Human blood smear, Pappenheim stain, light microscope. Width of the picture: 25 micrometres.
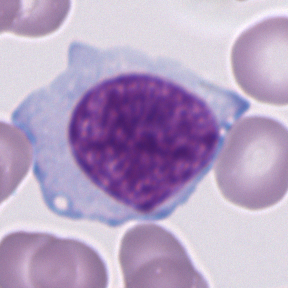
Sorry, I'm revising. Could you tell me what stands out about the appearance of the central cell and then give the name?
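Off-centre, towards the right side of the cell, sits the nucleus, in which no nucleoli can be seen. No granules are visible in the cytoplasm. A single small, round, clear vacuole lies near the lower-left edge of the cytoplasm. The central cell is a myeloblast.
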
